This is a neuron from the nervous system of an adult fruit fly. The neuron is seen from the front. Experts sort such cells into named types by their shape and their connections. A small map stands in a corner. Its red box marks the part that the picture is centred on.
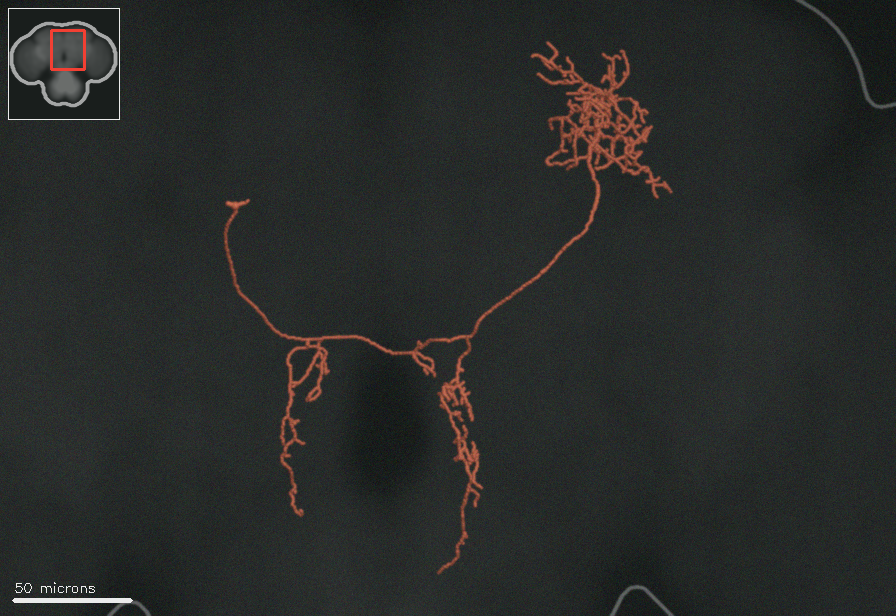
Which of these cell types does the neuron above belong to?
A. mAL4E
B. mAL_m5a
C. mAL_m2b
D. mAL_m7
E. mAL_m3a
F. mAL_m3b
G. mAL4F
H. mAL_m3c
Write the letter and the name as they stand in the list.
H. mAL_m3c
